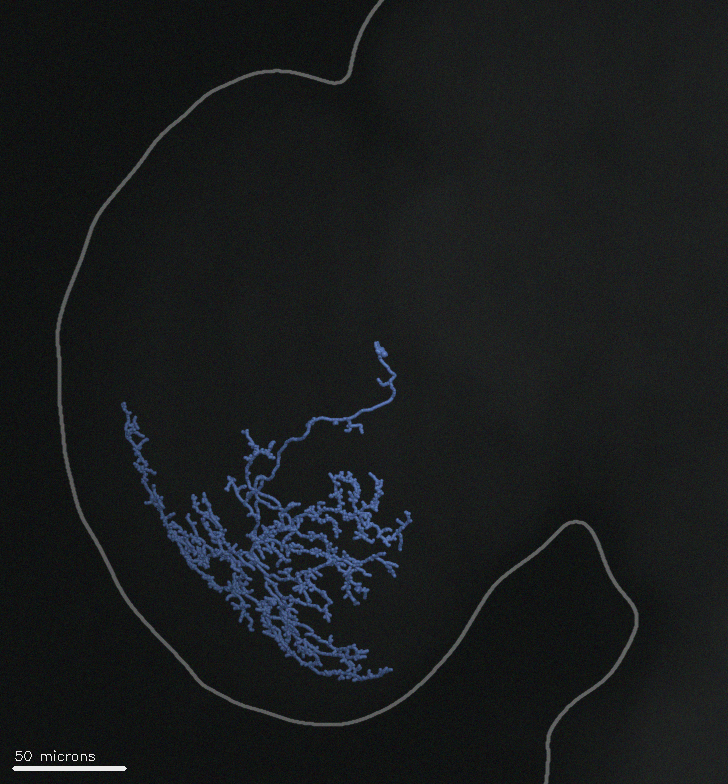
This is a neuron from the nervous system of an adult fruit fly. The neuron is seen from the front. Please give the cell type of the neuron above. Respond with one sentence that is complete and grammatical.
Regarding its cell type, the neuron is Cm17.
